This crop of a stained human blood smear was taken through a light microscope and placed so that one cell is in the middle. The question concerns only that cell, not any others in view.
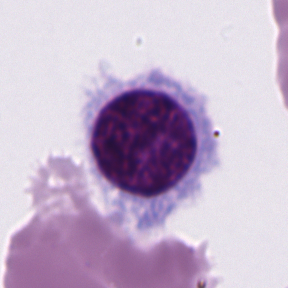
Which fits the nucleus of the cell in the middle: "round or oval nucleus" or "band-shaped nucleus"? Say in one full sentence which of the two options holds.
The cell carries one compact nucleus of round or oval shape.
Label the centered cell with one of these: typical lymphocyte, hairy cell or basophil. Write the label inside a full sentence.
In the central position of this crop, the cell is a hairy cell.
